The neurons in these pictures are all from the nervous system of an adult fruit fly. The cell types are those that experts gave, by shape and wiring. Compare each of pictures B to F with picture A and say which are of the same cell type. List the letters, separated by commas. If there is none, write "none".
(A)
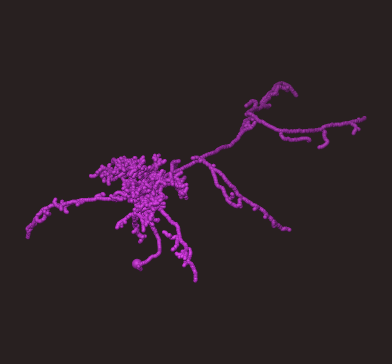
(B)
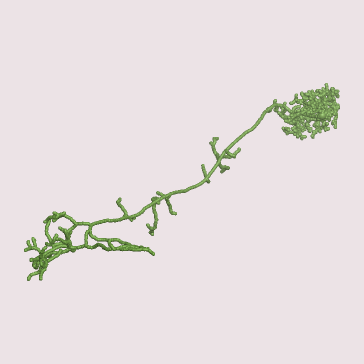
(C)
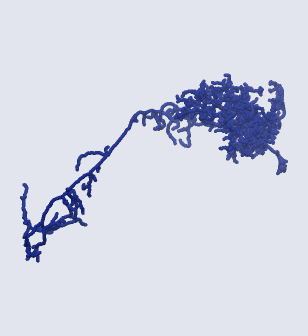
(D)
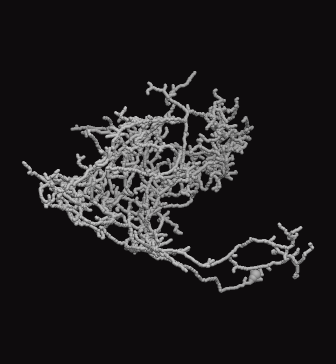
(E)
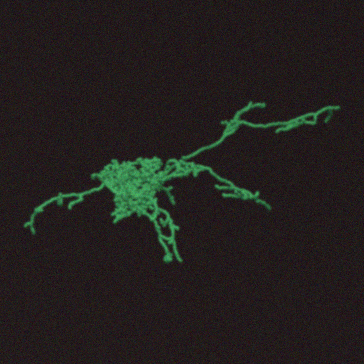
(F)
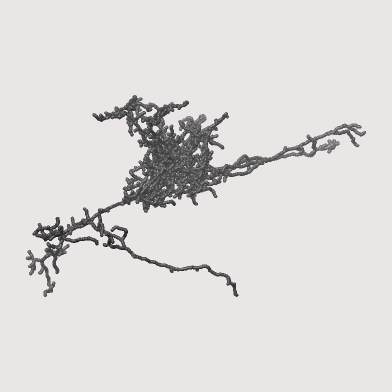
E, F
